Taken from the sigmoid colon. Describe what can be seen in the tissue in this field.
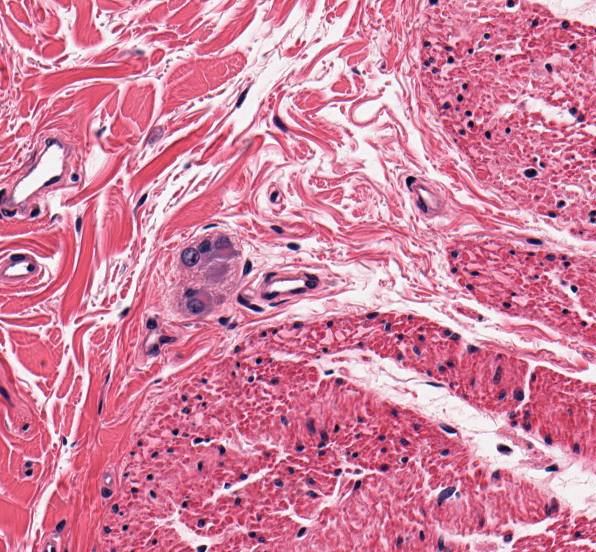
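Smooth muscle bundles, separated by thin connective tissue strands, occupy the lower half and right side of the field. In the lower bundles, fibres are cut across and most nuclei appear as small round dots. Near centre-left, a small cluster of large ganglion cells lies within the connective tissue. Fat cells are absent throughout.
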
